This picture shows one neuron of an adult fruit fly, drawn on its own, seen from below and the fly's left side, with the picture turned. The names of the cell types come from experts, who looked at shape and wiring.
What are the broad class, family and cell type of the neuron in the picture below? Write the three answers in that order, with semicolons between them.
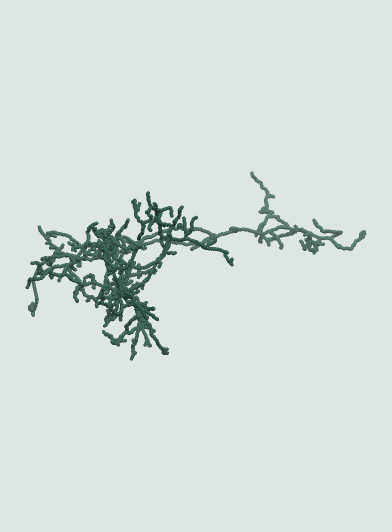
central-brain intrinsic neuron; hemilineage VLPd&p1_posterior; LHPD2c1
